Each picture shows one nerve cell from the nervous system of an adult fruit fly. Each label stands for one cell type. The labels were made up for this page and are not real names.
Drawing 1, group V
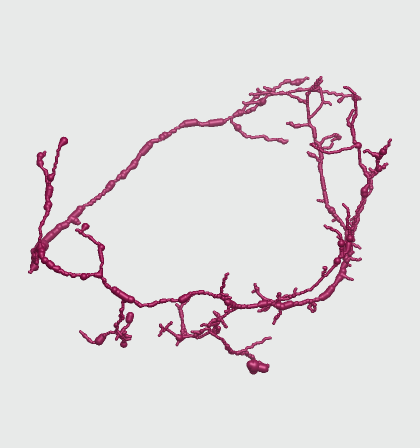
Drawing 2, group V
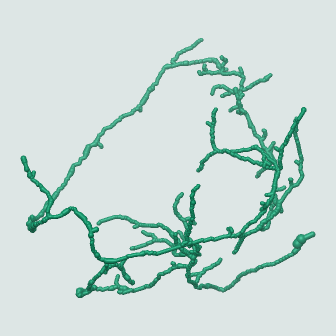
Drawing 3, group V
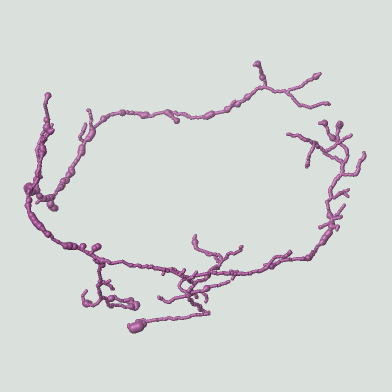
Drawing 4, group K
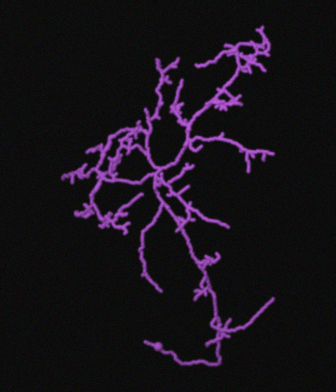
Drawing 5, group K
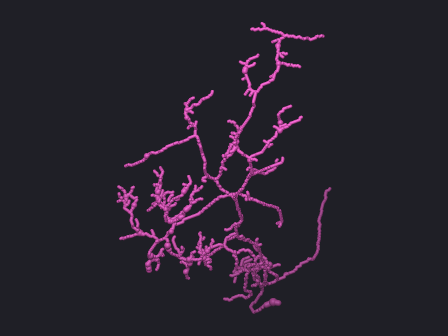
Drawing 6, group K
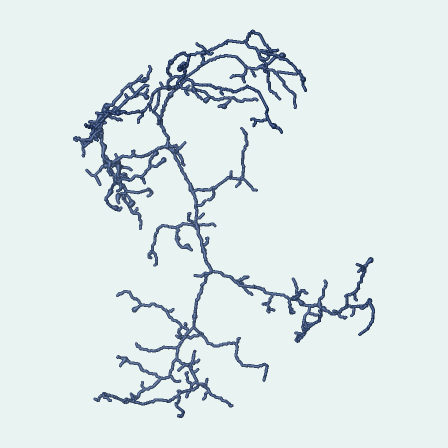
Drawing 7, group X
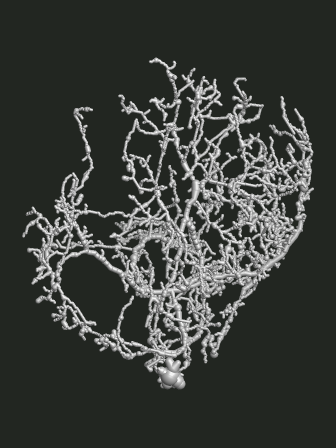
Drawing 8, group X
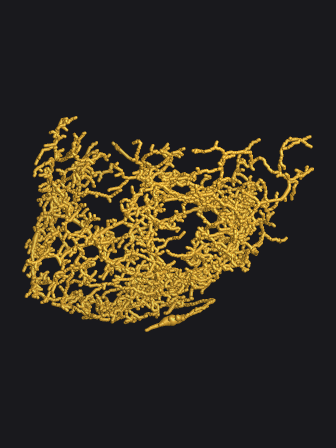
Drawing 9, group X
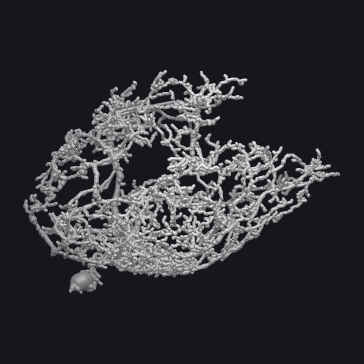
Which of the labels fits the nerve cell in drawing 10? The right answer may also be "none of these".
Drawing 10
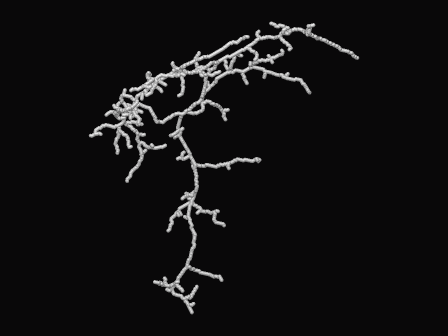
group K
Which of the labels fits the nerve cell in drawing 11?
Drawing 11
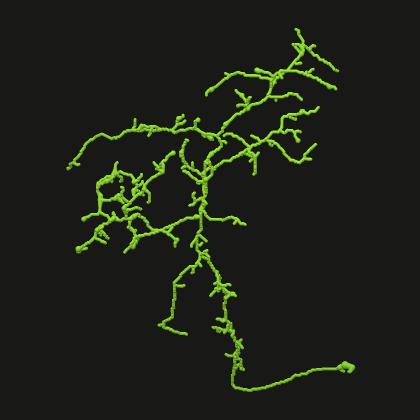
group K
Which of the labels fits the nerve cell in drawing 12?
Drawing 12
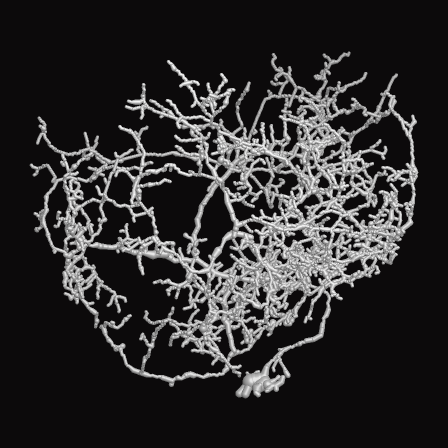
group X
